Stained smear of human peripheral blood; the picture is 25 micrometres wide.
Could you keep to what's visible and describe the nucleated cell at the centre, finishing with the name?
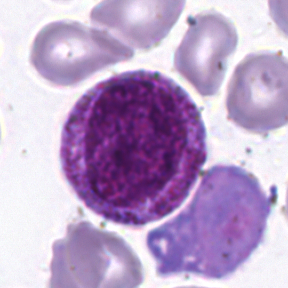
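Notice how round and smooth the outline of this cell is. Most of it is filled by the nucleus, so the cytoplasm is only a narrow rim around the edge. That rim is deep purple, and if you follow it around, it is packed with fine reddish-purple granules. What you are looking at is a myelocyte.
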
